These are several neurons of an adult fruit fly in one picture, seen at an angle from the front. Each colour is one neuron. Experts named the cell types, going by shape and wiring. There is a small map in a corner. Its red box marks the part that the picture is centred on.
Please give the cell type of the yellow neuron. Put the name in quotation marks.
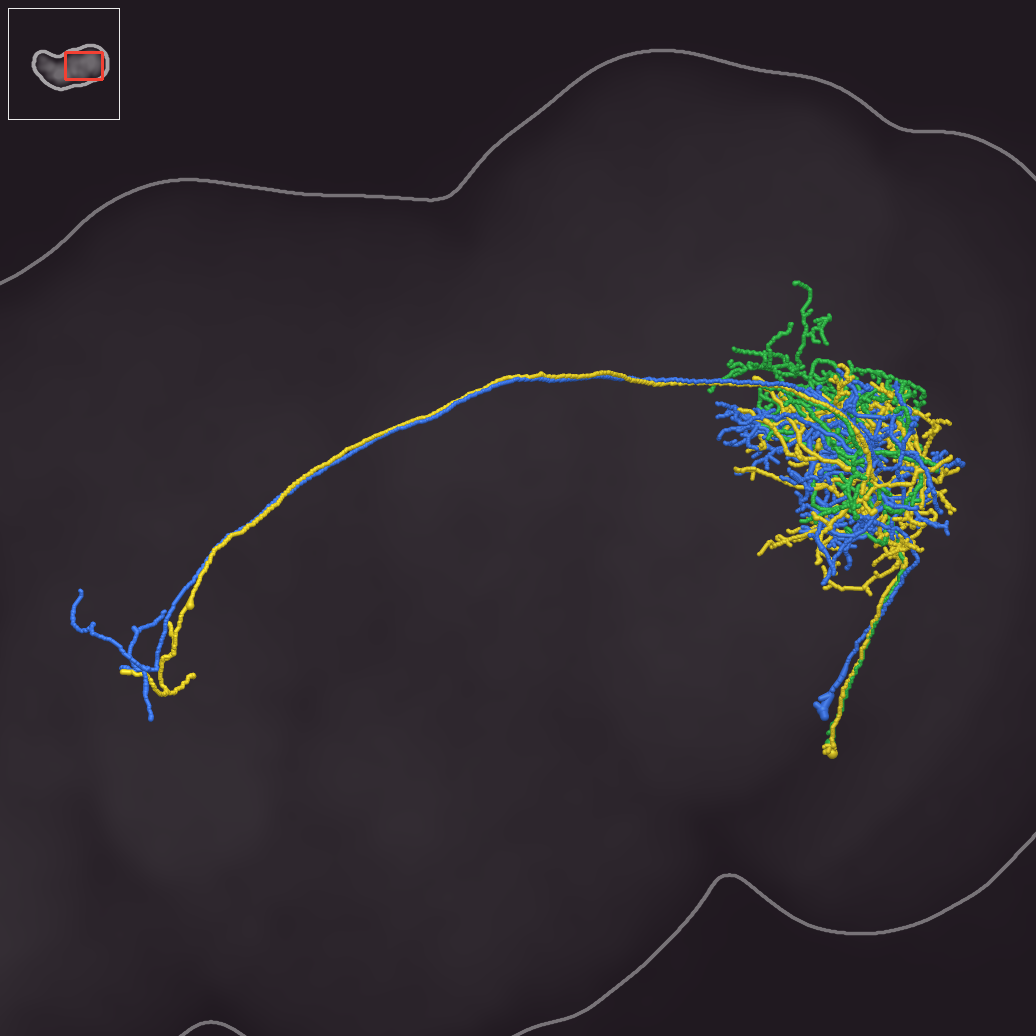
"CB2049"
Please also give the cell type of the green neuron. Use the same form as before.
"CB0282"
